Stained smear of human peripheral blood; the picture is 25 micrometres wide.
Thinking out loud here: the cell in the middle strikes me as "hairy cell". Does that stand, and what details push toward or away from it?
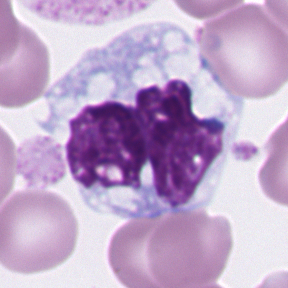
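Starting with the nucleus: it is folded into two large lobes lying side by side.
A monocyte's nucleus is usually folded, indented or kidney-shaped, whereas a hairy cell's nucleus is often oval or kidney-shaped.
The folding therefore goes with monocyte rather than hairy cell. Next, the cytoplasm is abundant and pale blue-grey, which does not count against hairy cell.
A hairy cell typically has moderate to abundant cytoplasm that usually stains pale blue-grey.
There are no coarse coloured granules in it, and that too a hairy cell would share.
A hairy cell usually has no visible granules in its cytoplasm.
What the cytoplasm does hold is many small clear vacuoles. The outline is irregular rather than smoothly round, and a small granular purple body touches the cell's left edge. Weighing it all, the folded nucleus is what separates the two, and it points to monocyte, not hairy cell.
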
